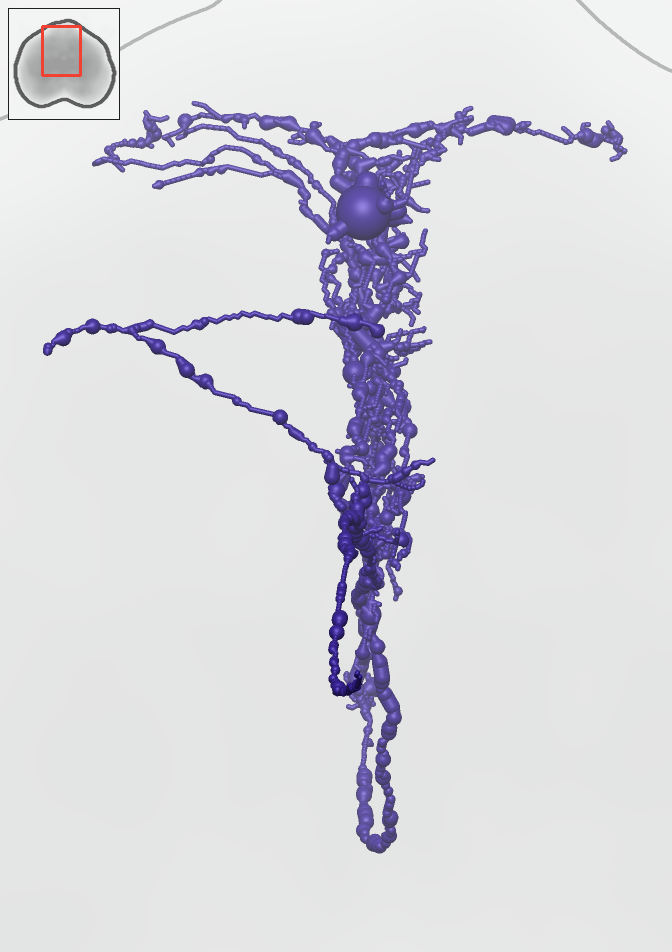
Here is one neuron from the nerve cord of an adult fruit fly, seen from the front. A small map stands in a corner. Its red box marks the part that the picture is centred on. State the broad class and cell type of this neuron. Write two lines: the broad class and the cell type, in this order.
ascending neuron
ANXXX136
